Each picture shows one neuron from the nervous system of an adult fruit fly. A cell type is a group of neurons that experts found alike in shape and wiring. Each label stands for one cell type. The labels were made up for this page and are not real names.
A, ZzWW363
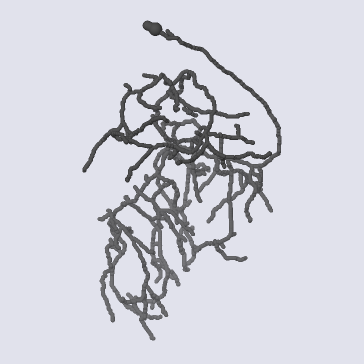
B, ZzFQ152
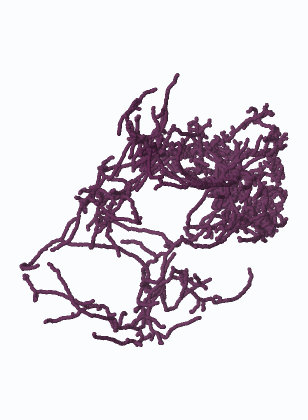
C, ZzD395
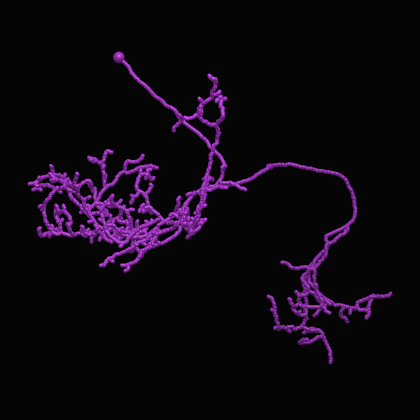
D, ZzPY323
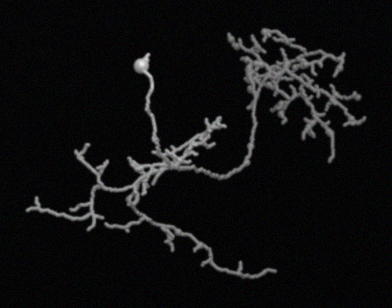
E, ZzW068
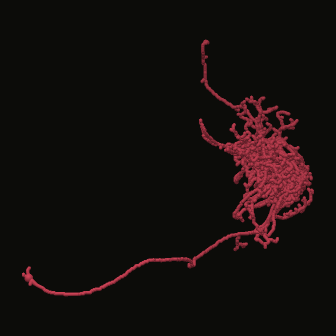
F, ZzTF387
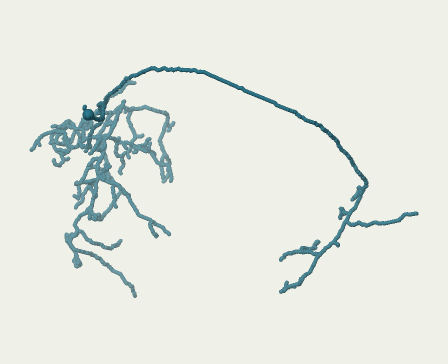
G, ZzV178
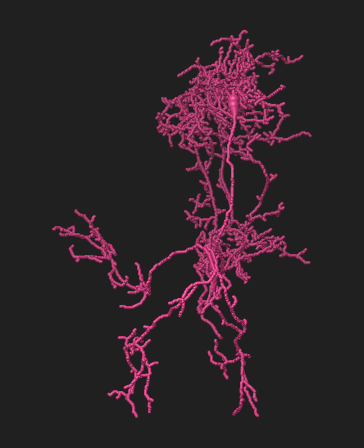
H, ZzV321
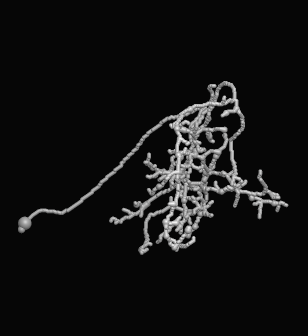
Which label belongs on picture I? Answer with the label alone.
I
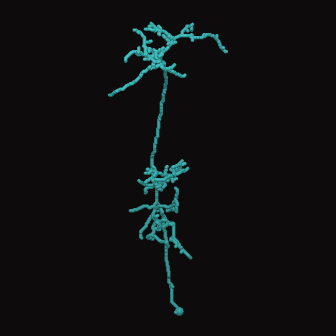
ZzPY323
